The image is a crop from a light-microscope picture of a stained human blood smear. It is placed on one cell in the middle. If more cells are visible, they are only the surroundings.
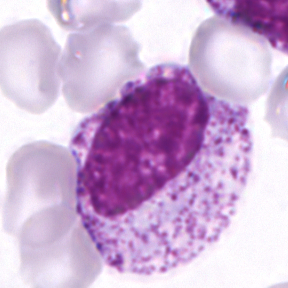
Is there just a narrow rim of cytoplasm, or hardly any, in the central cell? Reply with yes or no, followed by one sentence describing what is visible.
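No. The cytoplasm is abundant, forming a wide zone below and right of the nucleus.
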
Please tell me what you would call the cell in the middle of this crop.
myelocyte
